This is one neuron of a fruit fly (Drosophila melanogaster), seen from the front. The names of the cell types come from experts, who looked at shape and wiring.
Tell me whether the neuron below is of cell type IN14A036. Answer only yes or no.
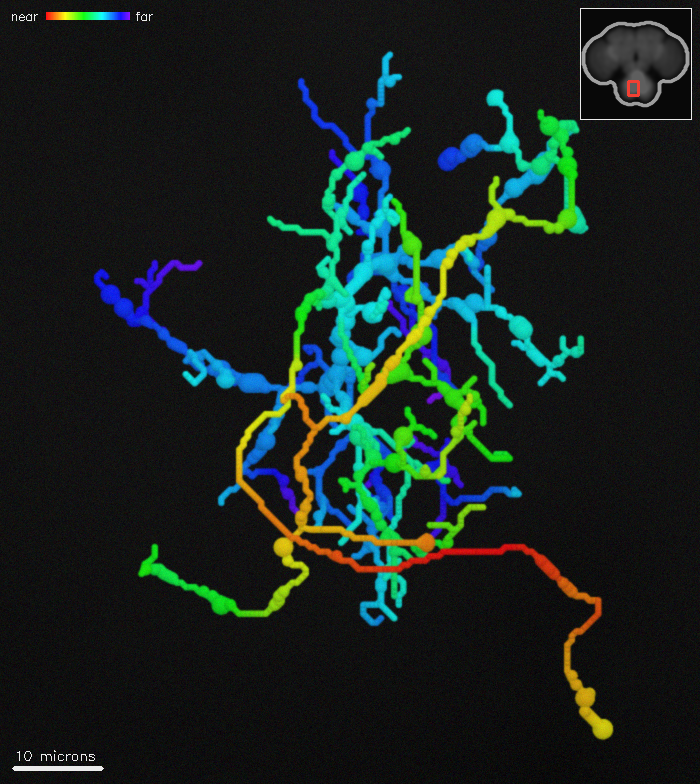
yes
